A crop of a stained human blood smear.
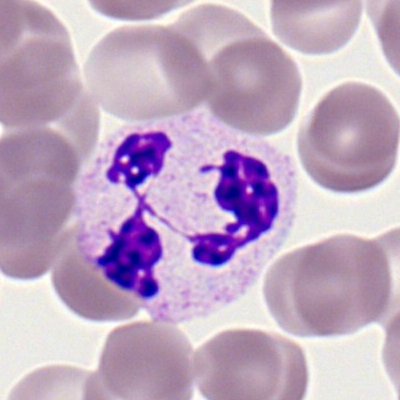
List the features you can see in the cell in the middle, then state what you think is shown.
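The nucleus is divided into several separate lobes linked by thin threads. These lobes sit toward the cell's edges, so the centre appears pale. Cytoplasm is abundant and pale pinkish-lilac, dusted with fine, small purplish-pink granules. This cell is a segmented neutrophil.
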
